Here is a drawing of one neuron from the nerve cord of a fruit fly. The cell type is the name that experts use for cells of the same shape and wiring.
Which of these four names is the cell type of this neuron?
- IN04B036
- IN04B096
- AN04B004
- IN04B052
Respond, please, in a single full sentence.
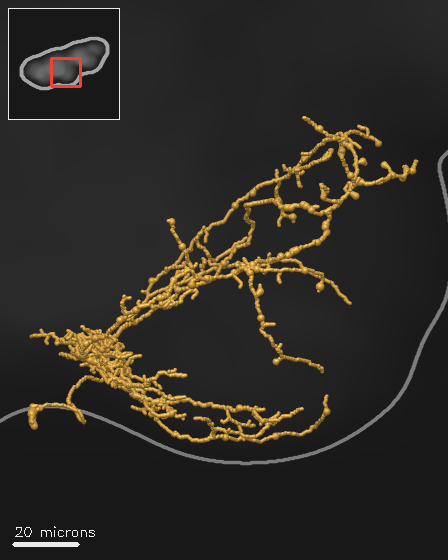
The neuron is of cell type IN04B036.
